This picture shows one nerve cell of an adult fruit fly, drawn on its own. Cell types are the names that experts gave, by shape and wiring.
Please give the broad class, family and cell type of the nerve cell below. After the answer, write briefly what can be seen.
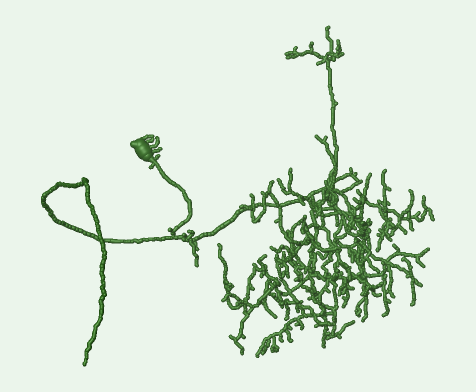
It is a visual centrifugal neuron. The family is Lat. Its cell type is Lat5. The picture shows dozens of branch ends. As drawn here it is about as wide as it is tall.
